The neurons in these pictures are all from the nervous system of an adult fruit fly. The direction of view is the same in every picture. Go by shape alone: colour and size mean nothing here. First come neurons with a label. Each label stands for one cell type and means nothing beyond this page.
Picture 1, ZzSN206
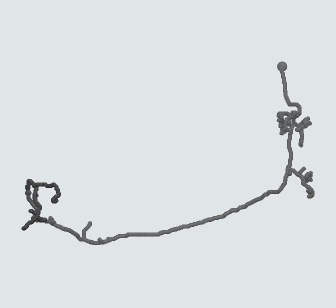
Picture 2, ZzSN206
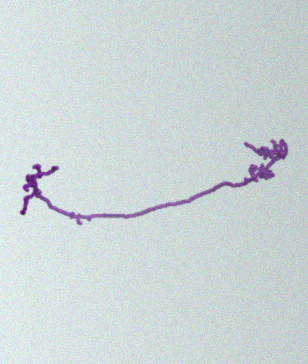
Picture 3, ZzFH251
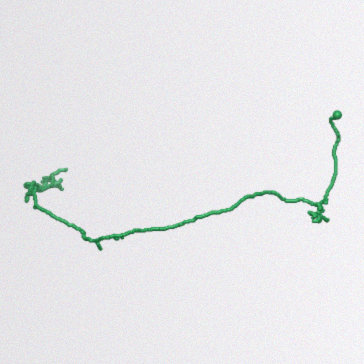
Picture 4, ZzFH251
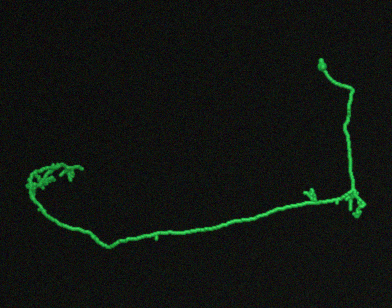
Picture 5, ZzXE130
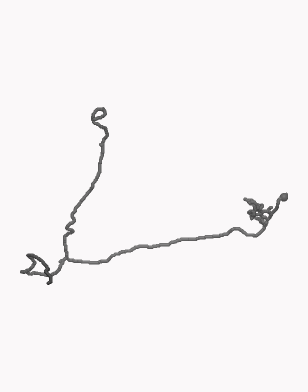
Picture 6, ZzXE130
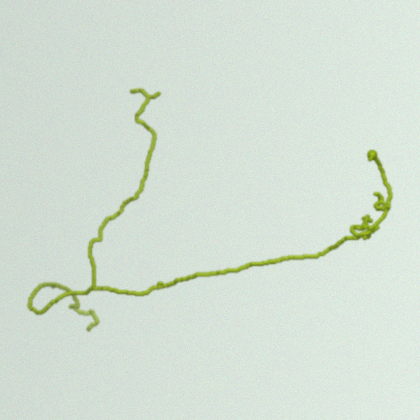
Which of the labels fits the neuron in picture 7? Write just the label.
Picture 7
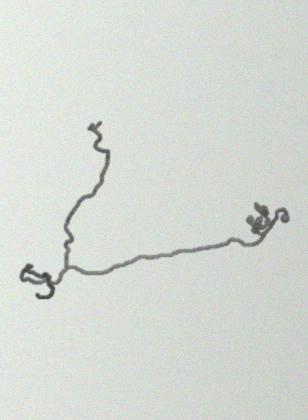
ZzXE130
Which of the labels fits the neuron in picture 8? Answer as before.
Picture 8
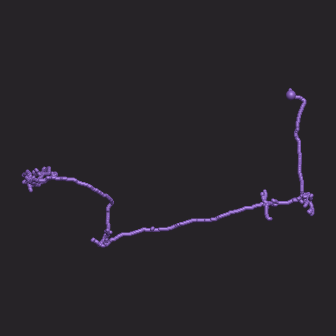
ZzFH251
